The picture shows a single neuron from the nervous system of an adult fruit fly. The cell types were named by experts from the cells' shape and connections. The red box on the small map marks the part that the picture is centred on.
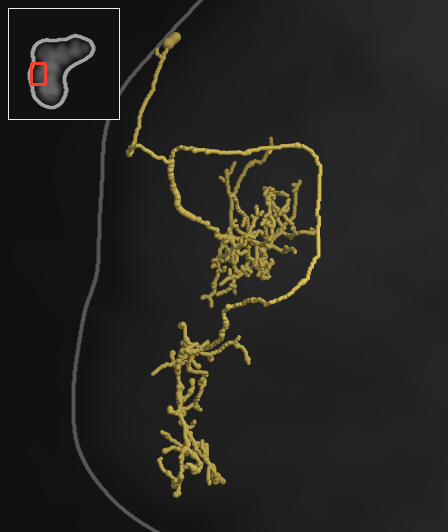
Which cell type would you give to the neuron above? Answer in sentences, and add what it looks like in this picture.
It is of cell type GNG249. Its broad class is central-brain intrinsic neuron. Its cell body lies at the top of the picture. The picture shows dozens of branch ends.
